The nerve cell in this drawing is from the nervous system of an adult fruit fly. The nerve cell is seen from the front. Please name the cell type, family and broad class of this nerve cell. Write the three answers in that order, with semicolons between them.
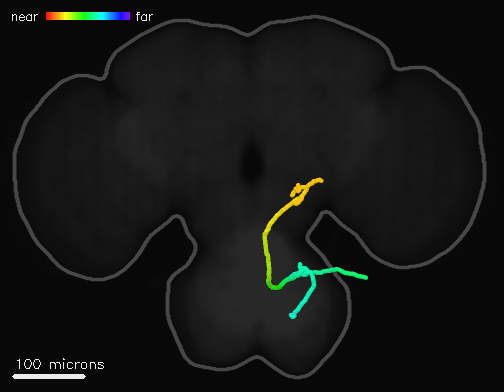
SApp14; class mechanosensory proprioceptive; sensory neuron ascending to the brain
